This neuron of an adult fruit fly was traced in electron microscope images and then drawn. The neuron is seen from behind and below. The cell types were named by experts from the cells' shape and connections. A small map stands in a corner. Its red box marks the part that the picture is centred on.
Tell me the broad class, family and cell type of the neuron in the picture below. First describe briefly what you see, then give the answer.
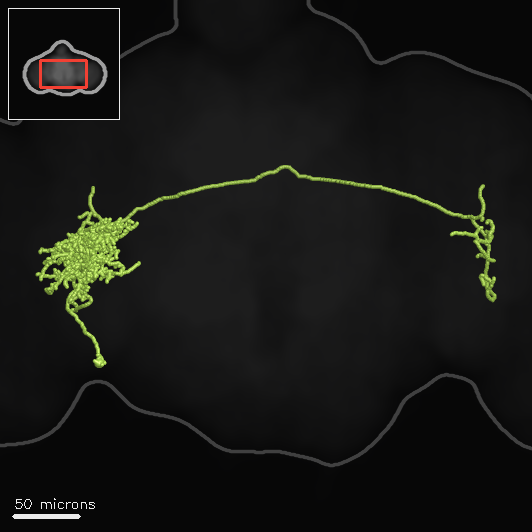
From left to right in the picture it spans about 350 microns. As drawn here it is wider than it is tall. This is a central-brain intrinsic neuron. The family is hemilineage VLPl&p1_lateral. Its cell type is AVLP322.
